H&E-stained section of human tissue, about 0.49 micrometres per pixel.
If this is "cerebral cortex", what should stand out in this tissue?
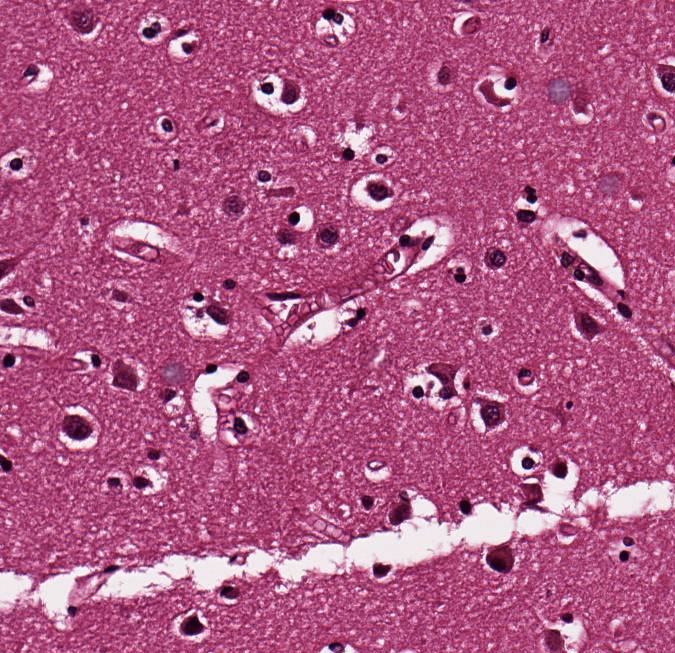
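Cerebral cortex, then: the field is a finely granular pink matrix with cells scattered singly through it. Many of the nuclei sit inside clear round halos, and most are small, round and darkly stained.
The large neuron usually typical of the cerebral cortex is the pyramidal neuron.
The nuclei that dominate this field, by contrast, are the small ones. A few faint grey-blue round bodies also lie free in the matrix, one near the top right.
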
